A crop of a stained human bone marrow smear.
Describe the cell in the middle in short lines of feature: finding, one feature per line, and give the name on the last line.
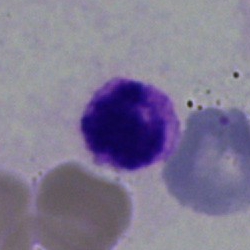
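Granules: dark purple, densely packed through the cell
Nuclear outline: not discernible beneath the granules
Edge staining: lighter reddish-purple toward the periphery
Shape: roughly round, slightly bumpy edge
Result: basophil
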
